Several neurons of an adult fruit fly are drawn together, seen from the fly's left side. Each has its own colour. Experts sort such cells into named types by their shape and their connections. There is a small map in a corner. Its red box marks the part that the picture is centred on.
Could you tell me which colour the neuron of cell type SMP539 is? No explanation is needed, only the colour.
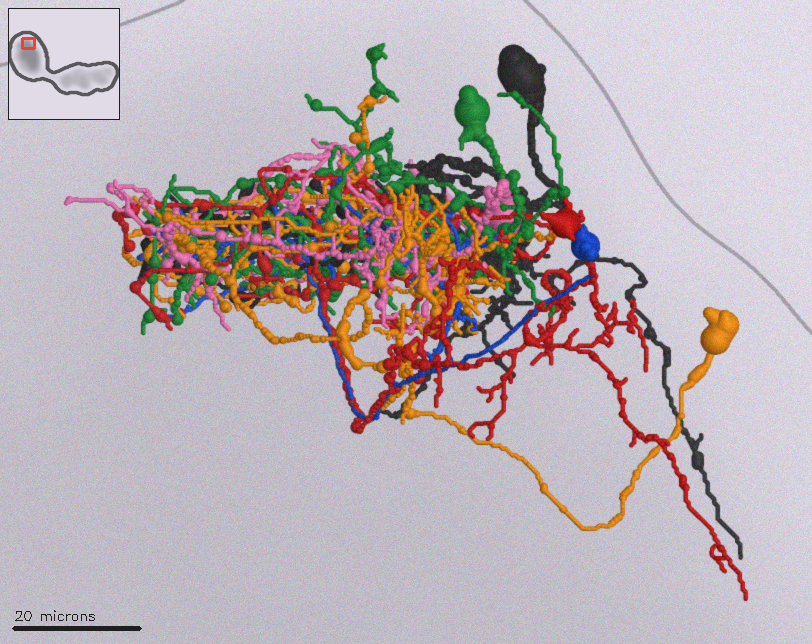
green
